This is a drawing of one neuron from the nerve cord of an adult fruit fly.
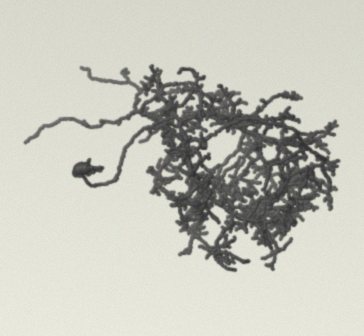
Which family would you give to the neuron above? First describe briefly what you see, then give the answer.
As drawn here it is wider than it is tall. It is a nerve-cord intrinsic neuron. The family is hemilineage 03A.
